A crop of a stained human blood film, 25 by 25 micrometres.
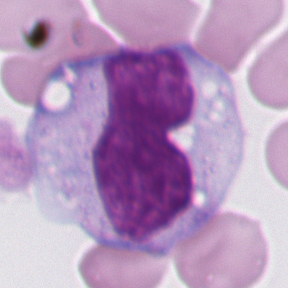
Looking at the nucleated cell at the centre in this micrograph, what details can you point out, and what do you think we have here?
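Plenty of pale greyish blue cytoplasm here, holding only faint, very fine dust-like granules. A large clear vacuole sits in its upper left part. The notch in the nucleus opens toward the right side of the cell. It's a monocyte.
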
